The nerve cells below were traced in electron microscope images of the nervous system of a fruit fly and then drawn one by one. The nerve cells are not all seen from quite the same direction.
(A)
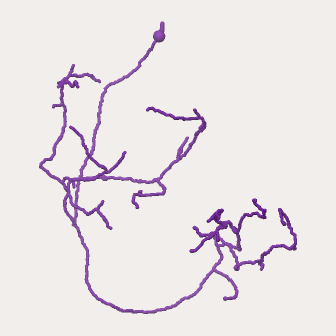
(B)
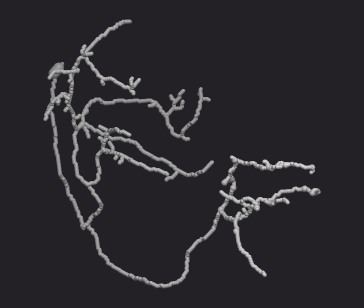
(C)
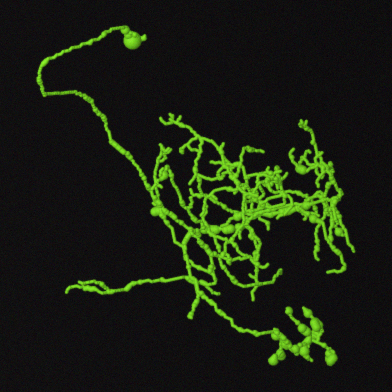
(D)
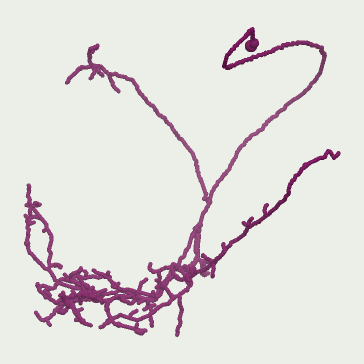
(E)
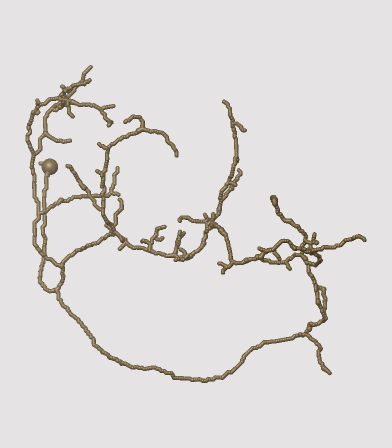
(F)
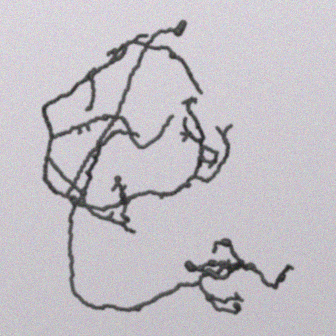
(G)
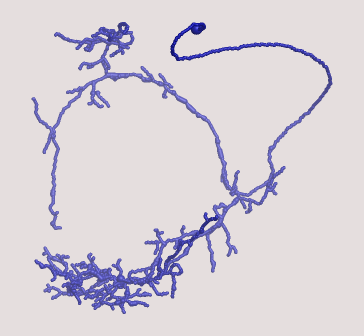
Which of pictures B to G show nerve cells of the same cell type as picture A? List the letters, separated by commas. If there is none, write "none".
B, E, F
